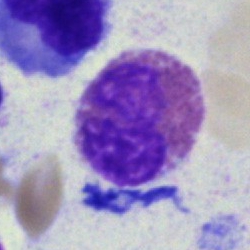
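Basophil in a stained human bone marrow smear. The outline is round and smooth. The nucleus fills most of the cell and lies toward the lower left; its chromatin is clumped, with dark patches separated by paler streaks. No vacuoles are seen in the cytoplasm.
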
